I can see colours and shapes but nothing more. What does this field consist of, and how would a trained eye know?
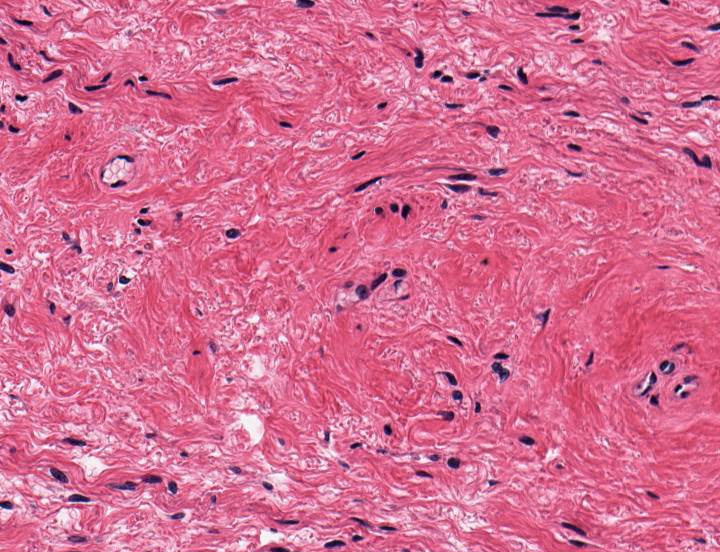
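Dense connective tissue. Its collagen fibres are wavy and interlacing, with only sparse cells whose small, dark, slender spindle-shaped to wavy nuclei lie scattered through the collagen.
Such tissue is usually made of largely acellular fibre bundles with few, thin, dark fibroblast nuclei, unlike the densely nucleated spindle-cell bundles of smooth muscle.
Paler, looser areas of fine fibrils lie between denser bundles.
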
